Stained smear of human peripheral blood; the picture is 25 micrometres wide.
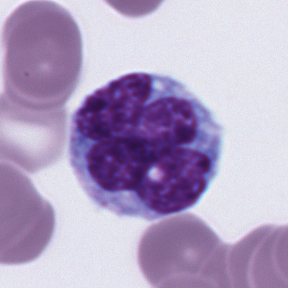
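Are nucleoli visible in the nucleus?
No, none are visible.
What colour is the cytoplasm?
Pale greyish blue.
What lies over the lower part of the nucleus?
A small clear white spot.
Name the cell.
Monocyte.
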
